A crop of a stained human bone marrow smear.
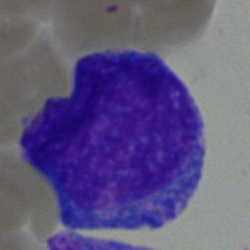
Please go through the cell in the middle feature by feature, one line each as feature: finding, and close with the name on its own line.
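Nucleus: fills most of the cell
Chromatin: finely stippled, not coarsely clumped
Cytoplasm: narrow rim, widest along the lower edge
Cytoplasm colour: deep blue
Name: blast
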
